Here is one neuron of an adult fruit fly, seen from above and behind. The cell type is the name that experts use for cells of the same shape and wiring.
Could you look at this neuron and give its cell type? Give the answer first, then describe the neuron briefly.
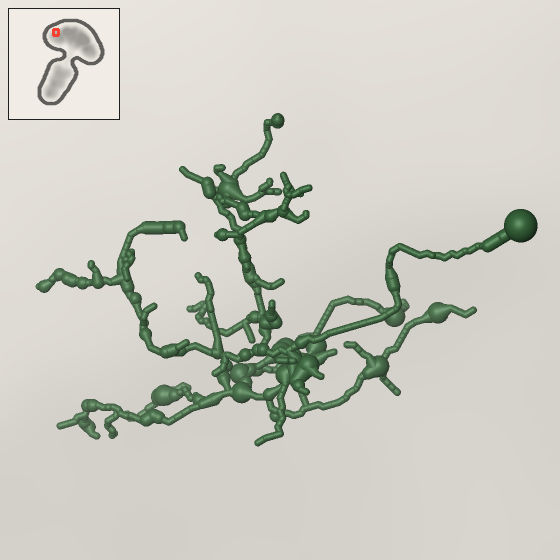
It is of cell type Mi17. This is an optic-lobe intrinsic neuron. It is in the brain and does not reach the nerve cord. The cell body is on the right of the picture. Dozens of branch ends can be seen.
